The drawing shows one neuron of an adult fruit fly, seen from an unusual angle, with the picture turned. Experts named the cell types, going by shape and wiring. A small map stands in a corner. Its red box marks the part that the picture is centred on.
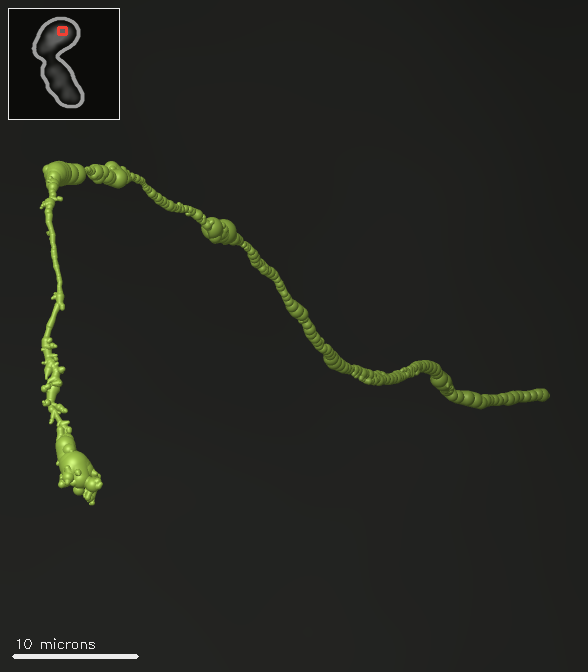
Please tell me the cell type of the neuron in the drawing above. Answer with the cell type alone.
R7p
